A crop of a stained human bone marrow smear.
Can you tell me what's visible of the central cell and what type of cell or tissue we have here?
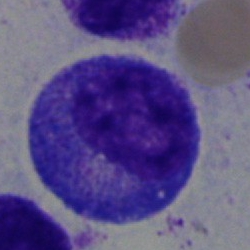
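Outline round, smooth. Nucleus large, off-centre toward upper right of cell. Paler lilac zone of cytoplasm against lower edge of nucleus. One small clear spot in cytoplasm near lower right edge of cell. Cell: promyelocyte.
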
